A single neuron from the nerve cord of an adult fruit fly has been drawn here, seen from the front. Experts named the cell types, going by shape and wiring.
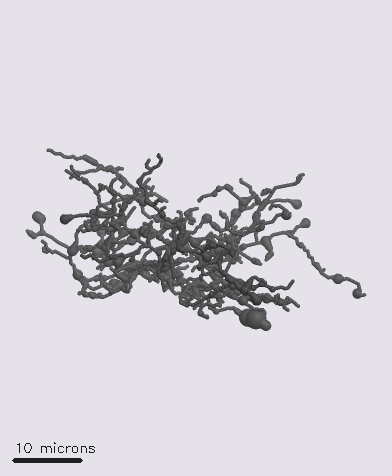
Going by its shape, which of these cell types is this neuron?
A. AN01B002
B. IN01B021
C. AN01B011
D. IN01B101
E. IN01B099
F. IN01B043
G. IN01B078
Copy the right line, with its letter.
E. IN01B099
